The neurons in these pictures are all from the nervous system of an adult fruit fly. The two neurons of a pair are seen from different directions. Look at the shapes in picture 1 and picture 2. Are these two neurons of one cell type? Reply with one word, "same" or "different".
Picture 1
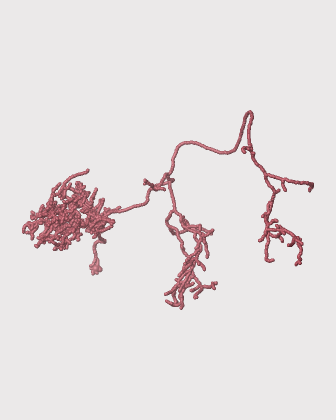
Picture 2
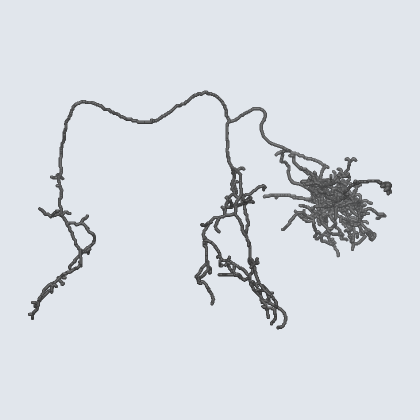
same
